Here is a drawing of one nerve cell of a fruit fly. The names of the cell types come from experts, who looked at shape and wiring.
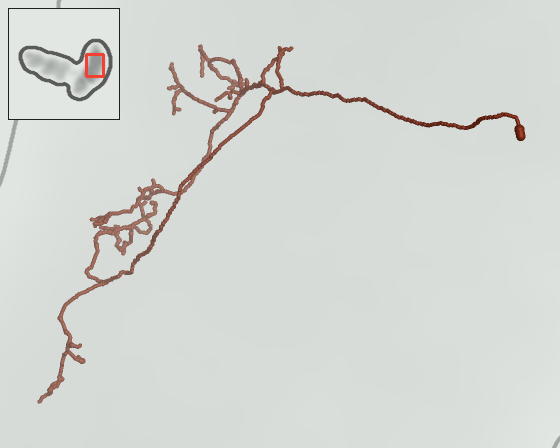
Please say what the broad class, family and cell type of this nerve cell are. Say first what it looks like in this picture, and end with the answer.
It lies in the brain. The cell body is at the upper right of the picture. This is a central-brain intrinsic neuron. The family is hemilineage SMPad2. Its cell type is PS005_a.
